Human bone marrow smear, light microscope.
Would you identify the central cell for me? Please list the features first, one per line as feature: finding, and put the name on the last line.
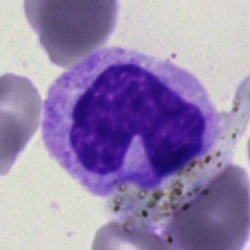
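Nucleus: kidney-shaped, deep notch in its lower edge
Nucleoli: none visible
Granules: fine, lilac, scattered through the cytoplasm
Vacuoles: none in the cytoplasm
Name: band neutrophil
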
